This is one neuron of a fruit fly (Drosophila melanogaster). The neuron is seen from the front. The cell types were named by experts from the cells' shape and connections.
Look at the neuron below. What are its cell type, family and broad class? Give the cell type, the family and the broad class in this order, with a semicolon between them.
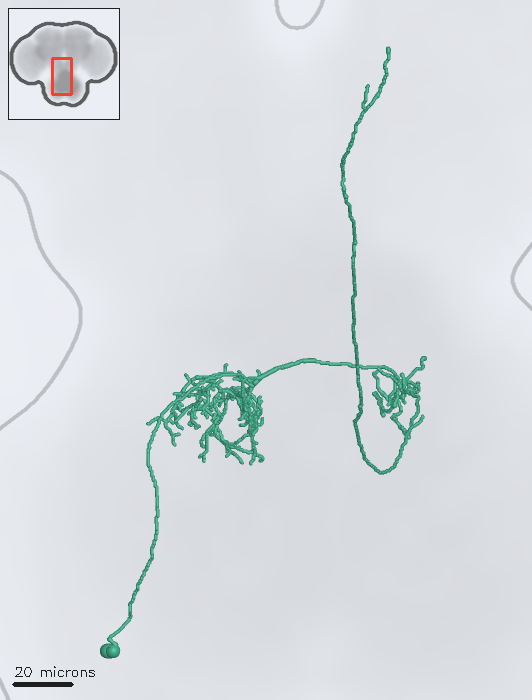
AN06A092; hemilineage 06A; ascending neuron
